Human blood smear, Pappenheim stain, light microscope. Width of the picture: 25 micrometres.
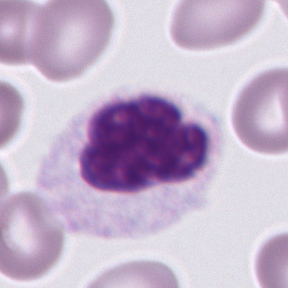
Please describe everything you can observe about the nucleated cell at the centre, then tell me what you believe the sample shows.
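First, the nucleus sits in the upper part of the cell, leaving a wider cytoplasmic band below. It is about 11 by 8 micrometres, its chromatin dark purple and coarsely clumped. The cytoplasm is plentiful and very pale lilac, with fine, scattered pinkish-purple granules. So I'd call this a segmented neutrophil.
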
